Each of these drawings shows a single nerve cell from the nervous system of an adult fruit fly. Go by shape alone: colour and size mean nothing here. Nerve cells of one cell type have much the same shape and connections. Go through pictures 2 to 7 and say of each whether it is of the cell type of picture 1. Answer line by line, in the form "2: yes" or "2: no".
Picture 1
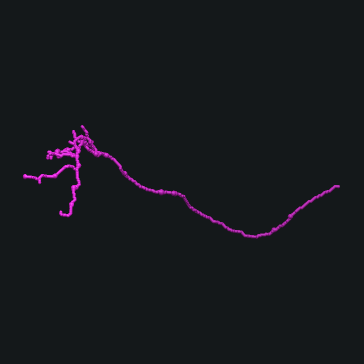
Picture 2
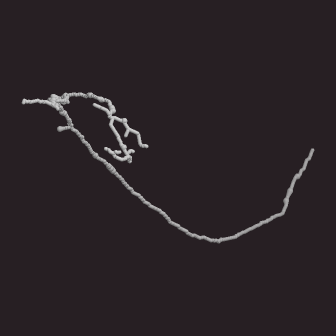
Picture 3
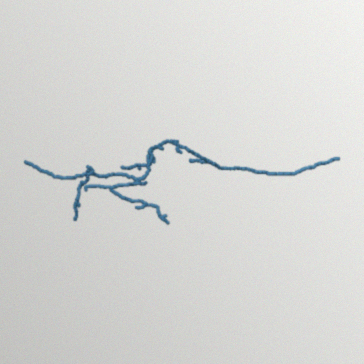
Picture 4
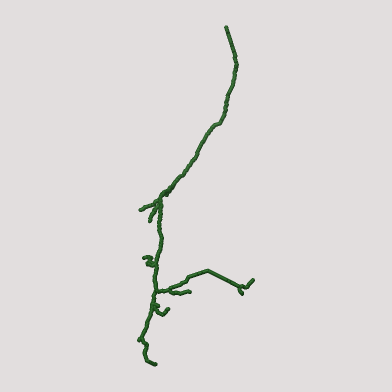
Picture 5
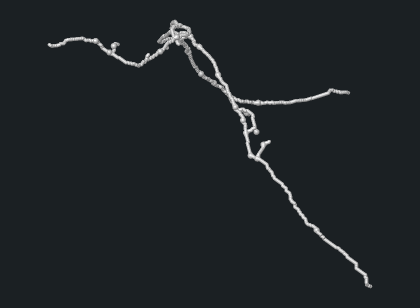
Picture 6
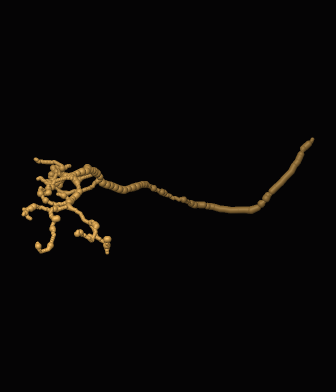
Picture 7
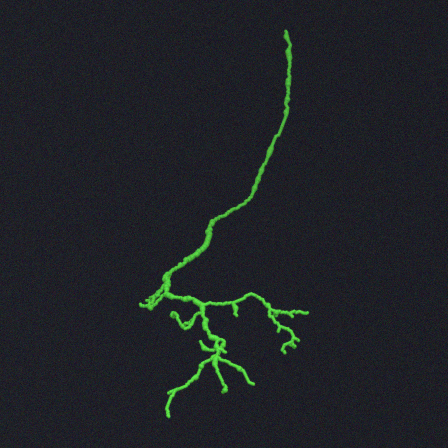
2: yes
3: no
4: no
5: no
6: yes
7: yes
